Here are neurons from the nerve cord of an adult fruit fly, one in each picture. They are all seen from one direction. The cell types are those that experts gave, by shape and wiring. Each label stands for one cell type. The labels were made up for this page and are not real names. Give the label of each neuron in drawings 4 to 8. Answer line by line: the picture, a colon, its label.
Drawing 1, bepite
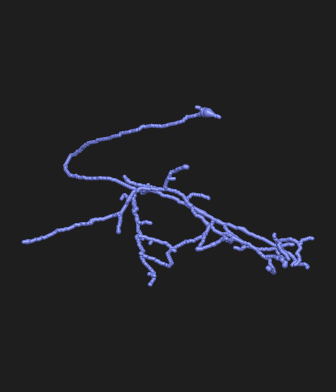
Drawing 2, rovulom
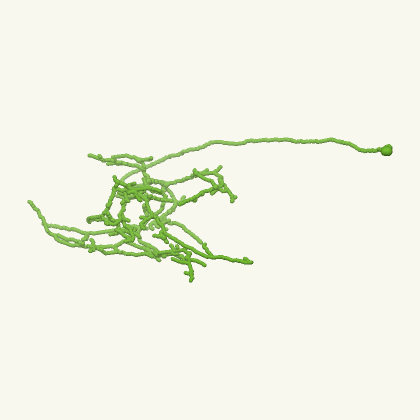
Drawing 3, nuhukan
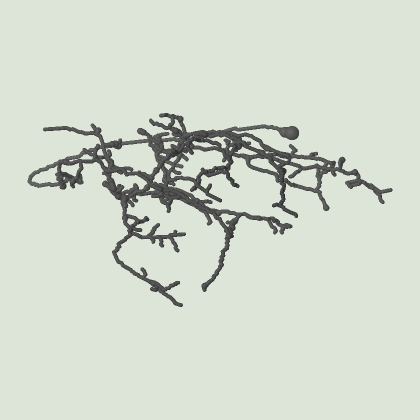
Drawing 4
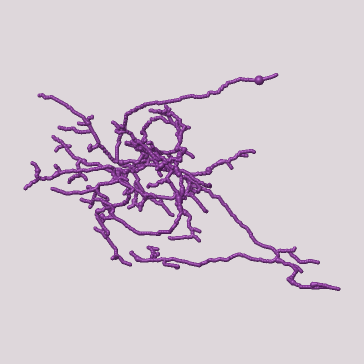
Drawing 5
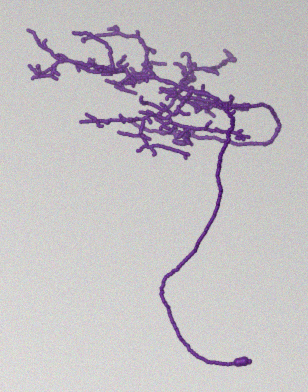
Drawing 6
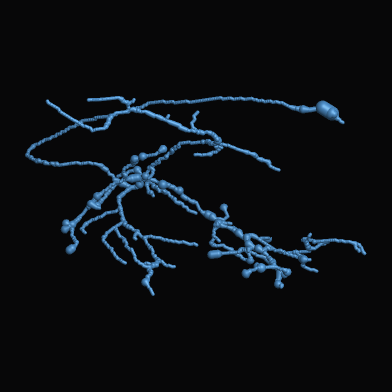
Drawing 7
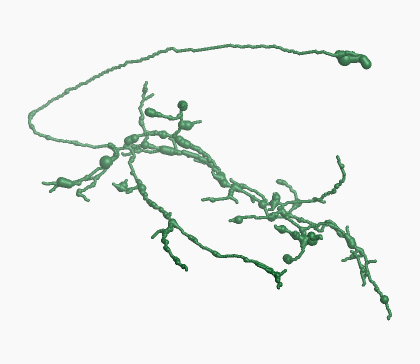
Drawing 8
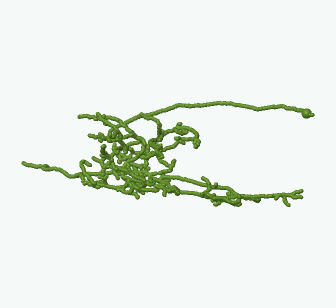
4: rovulom
5: rovulom
6: bepite
7: bepite
8: rovulom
